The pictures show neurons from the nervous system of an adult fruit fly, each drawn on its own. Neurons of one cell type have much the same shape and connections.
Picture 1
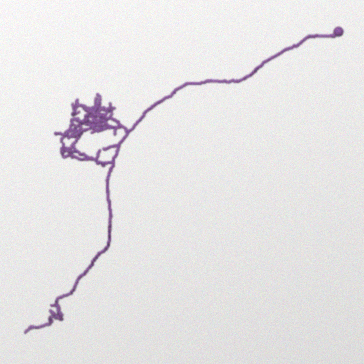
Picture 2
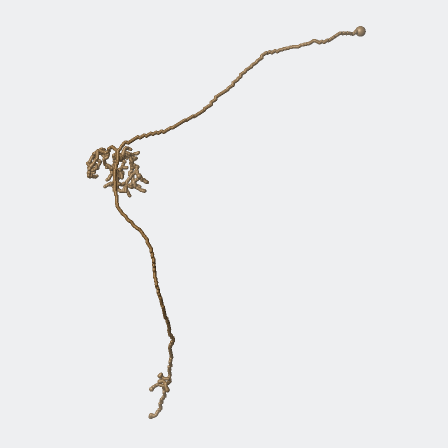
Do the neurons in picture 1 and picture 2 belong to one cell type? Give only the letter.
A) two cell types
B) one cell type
A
